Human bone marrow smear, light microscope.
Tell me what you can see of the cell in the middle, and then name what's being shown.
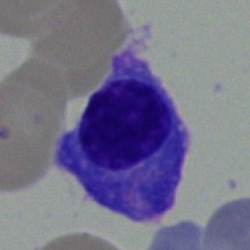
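Irregular and angular, the cell outline is not smooth. Its cytoplasm is deep blue, with no distinct clear vacuoles. A ragged cytoplasmic bleb projects from the top of the cell. It is a plasma cell.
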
